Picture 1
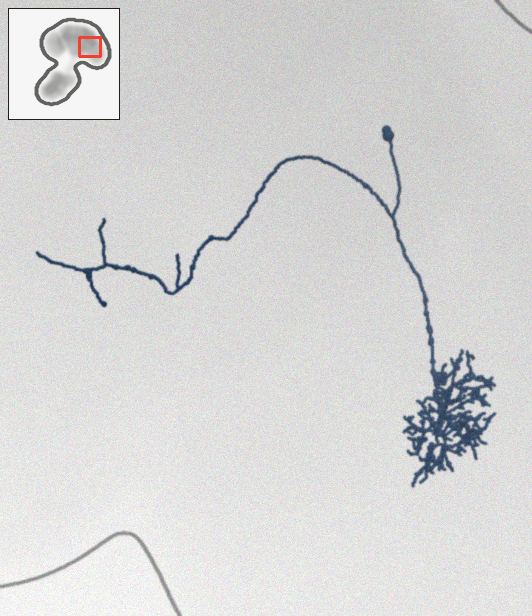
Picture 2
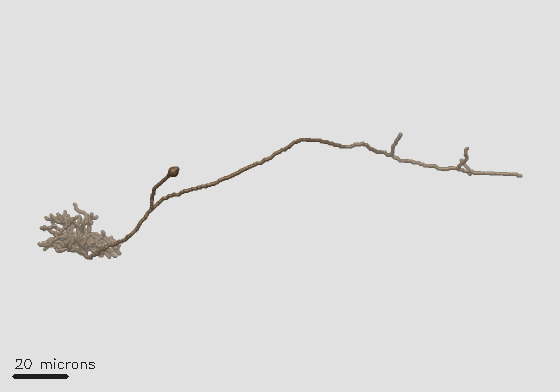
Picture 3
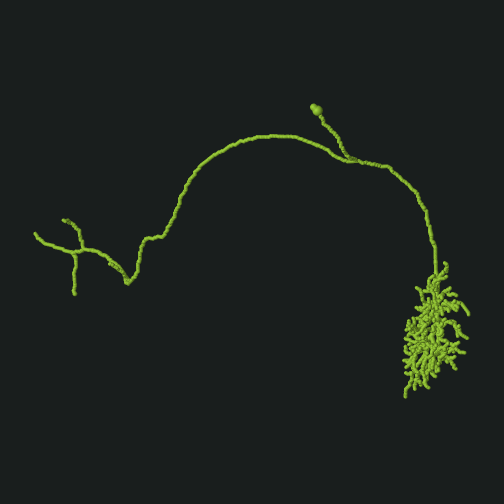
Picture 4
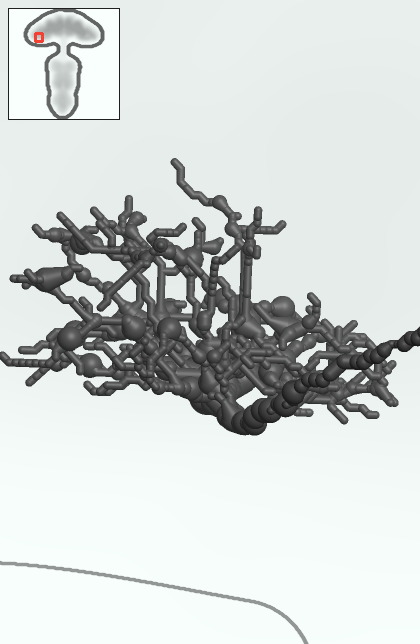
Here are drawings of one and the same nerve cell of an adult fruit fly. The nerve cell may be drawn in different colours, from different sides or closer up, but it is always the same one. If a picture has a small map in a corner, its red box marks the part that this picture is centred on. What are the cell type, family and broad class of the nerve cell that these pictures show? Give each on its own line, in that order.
LPT100
LPT
visual projection neuron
